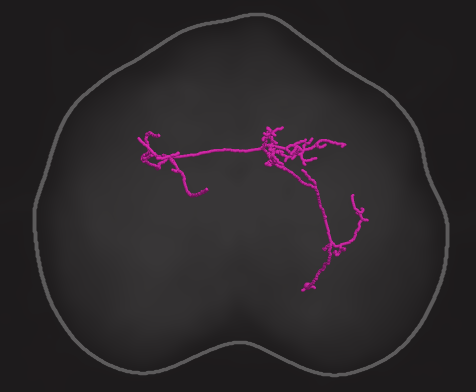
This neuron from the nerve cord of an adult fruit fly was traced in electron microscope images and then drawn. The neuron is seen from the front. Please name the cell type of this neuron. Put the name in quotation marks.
"AN07B085"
